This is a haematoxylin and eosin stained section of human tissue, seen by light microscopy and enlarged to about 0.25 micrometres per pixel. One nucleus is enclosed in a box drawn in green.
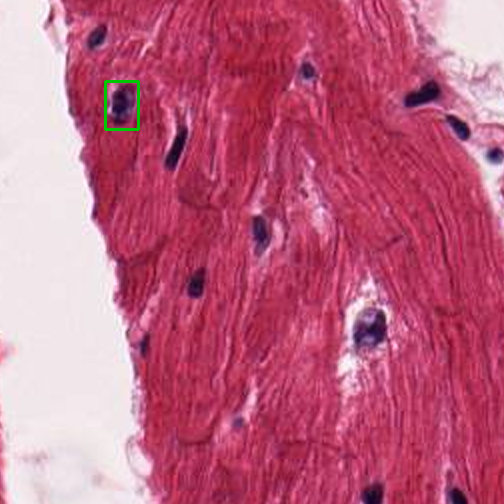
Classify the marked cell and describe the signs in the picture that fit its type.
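The marked nucleus belongs to a cardiomyocyte. The nucleus is oval and stains dark purple, with a narrow pale clear zone around it. The nucleus lies within the body of the fibre, with cytoplasm on all sides of it rather than pressed to the edge. The cytoplasm is deep pink-red and finely streaked lengthwise, giving it a fibrillar texture. The cell lies among closely packed fibres that run roughly top to bottom, close to the left free edge of the tissue.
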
